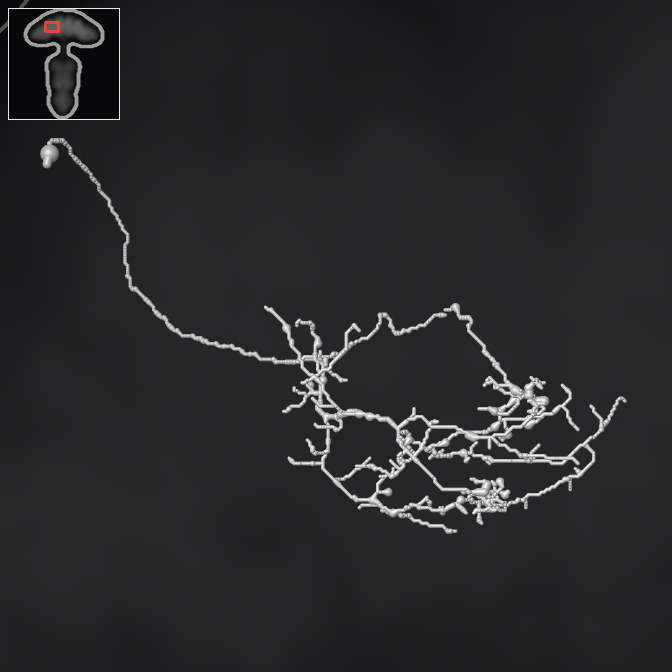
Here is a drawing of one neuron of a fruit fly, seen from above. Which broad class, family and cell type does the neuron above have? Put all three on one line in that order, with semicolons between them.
central-brain intrinsic neuron; hemilineage SLPal3_and_SLPal4_dorsal; CB2992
